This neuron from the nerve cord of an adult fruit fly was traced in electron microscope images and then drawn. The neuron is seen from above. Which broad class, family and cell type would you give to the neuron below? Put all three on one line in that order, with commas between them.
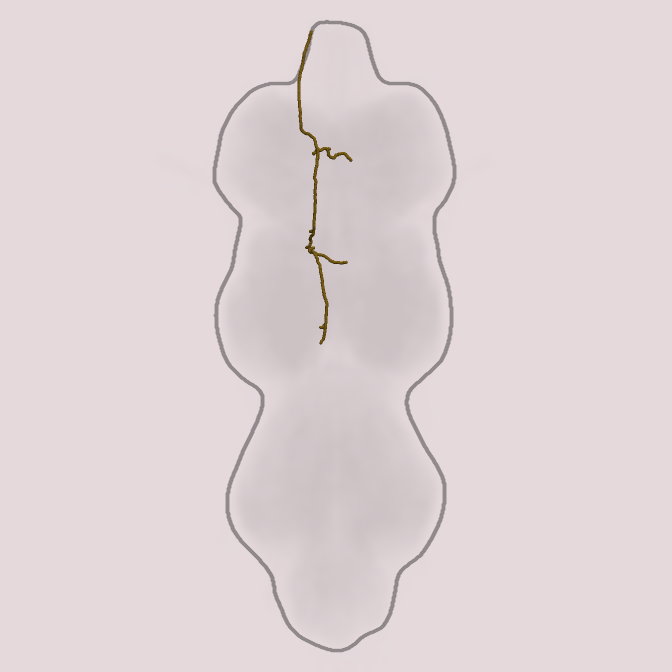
descending neuron, DNpe, DNpe001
